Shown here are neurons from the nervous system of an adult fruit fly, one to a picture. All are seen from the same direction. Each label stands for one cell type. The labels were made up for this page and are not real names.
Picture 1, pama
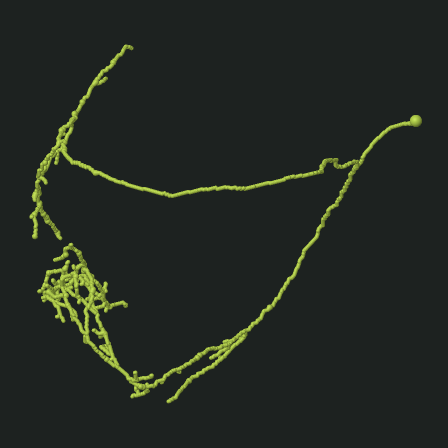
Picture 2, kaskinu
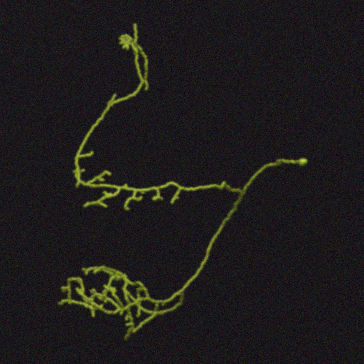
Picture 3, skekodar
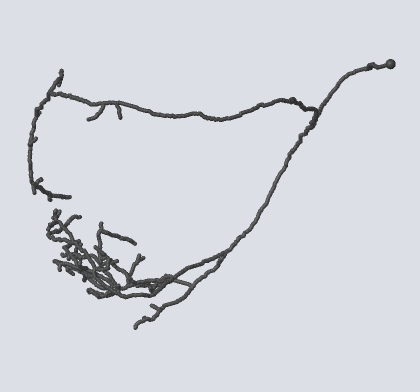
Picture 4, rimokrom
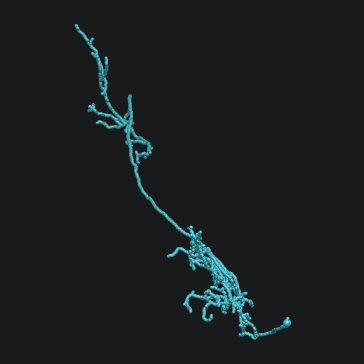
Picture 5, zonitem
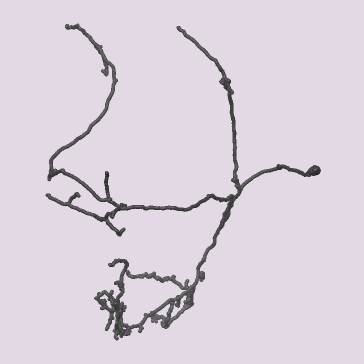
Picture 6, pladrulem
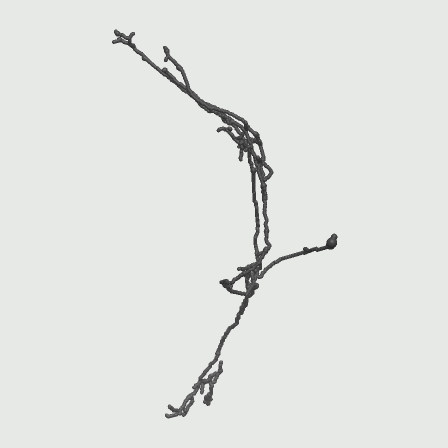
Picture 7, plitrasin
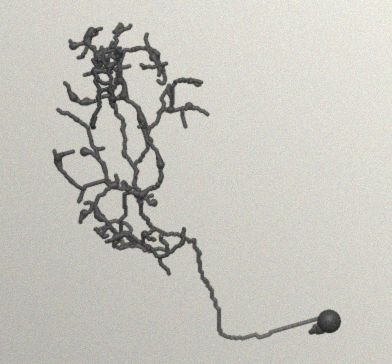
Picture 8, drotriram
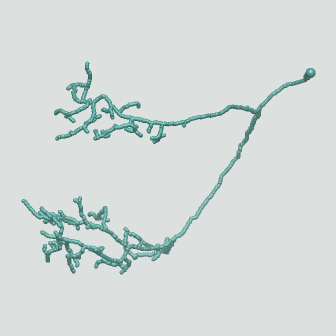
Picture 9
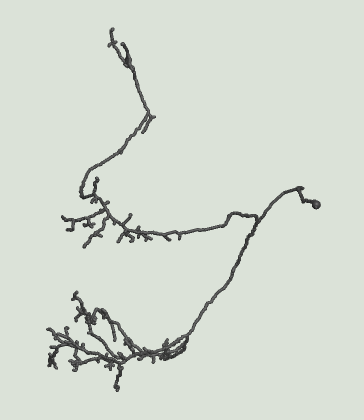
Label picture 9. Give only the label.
kaskinu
